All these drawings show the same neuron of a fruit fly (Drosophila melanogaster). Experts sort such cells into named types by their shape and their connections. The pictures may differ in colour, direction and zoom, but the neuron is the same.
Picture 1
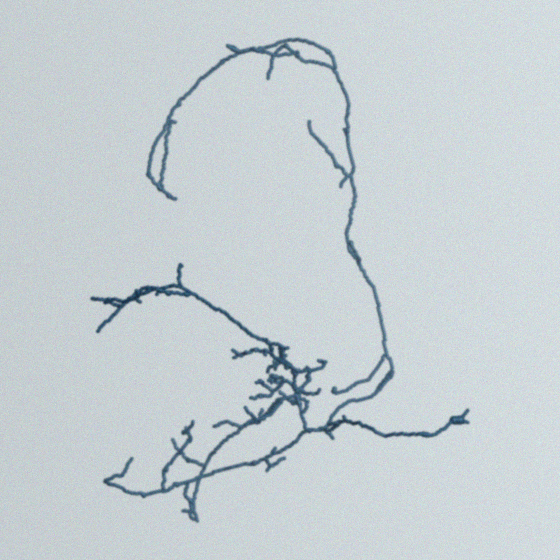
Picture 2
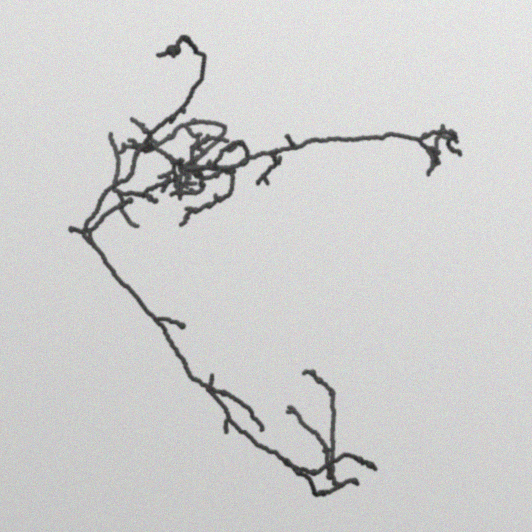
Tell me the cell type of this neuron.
CL168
